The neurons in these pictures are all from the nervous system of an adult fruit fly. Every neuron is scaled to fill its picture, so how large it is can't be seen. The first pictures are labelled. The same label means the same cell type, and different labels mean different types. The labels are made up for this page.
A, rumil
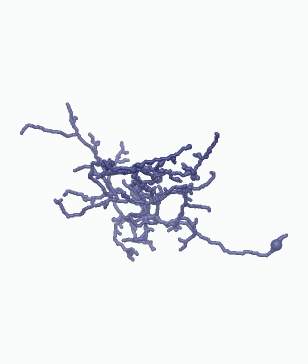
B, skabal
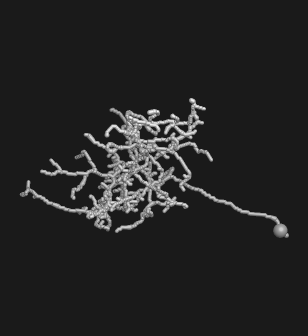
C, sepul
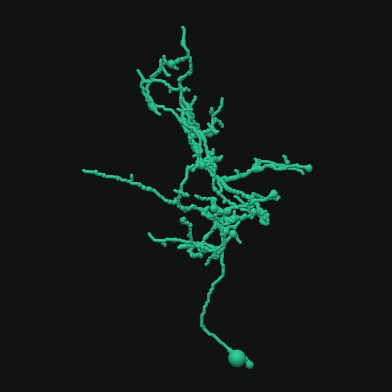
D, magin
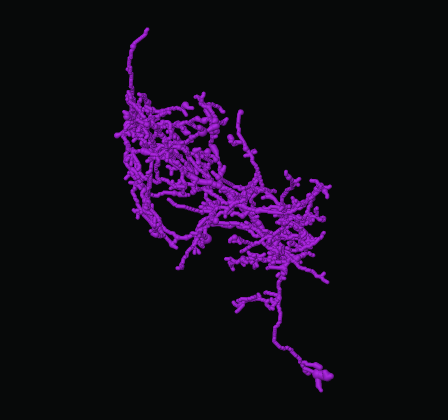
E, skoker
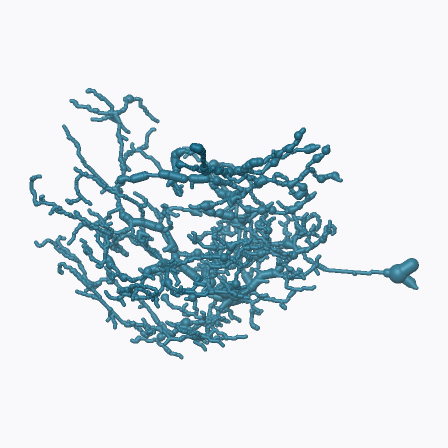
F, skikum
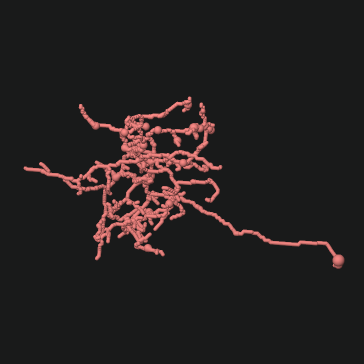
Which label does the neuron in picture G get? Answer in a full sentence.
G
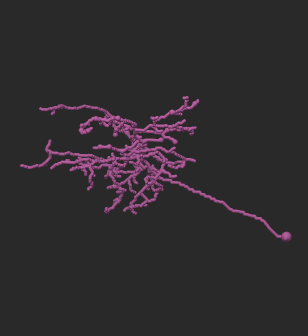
It belongs to skikum.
